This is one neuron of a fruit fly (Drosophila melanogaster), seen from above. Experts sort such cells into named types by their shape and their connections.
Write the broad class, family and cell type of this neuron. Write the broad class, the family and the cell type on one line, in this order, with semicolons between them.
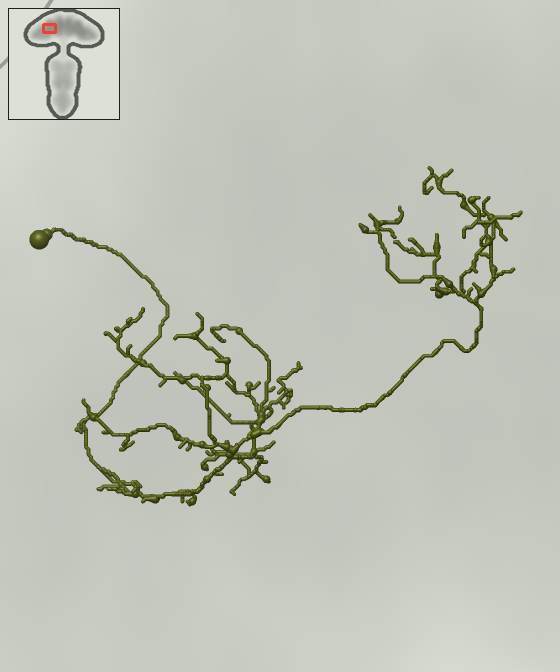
central-brain intrinsic neuron; hemilineage LHa3; LHAV3b8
